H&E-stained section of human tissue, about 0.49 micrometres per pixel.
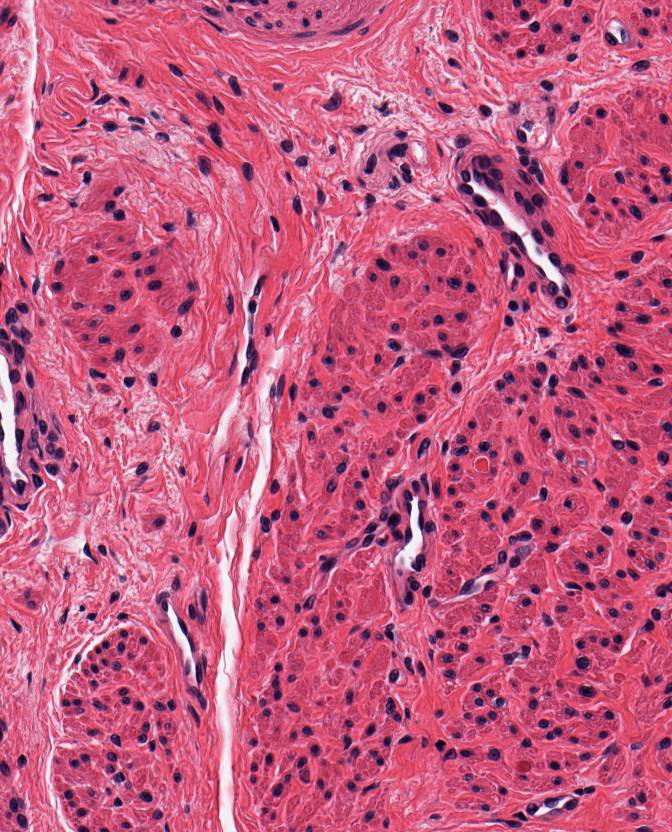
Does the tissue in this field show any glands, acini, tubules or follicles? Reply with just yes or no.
No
